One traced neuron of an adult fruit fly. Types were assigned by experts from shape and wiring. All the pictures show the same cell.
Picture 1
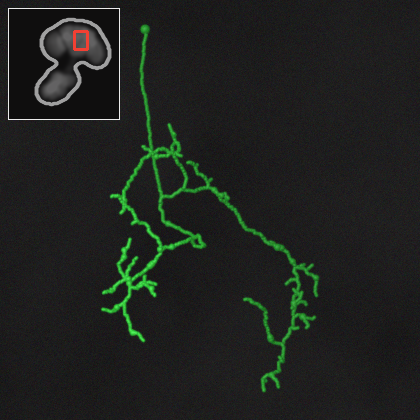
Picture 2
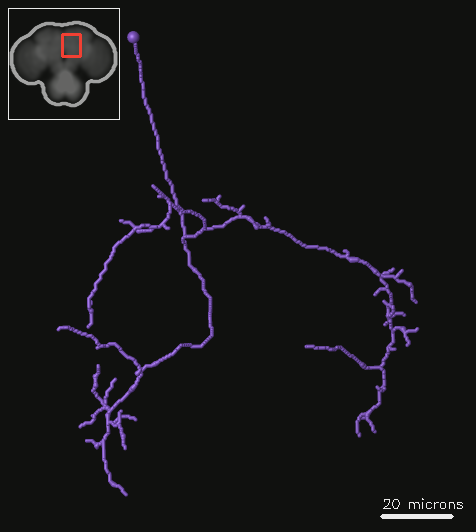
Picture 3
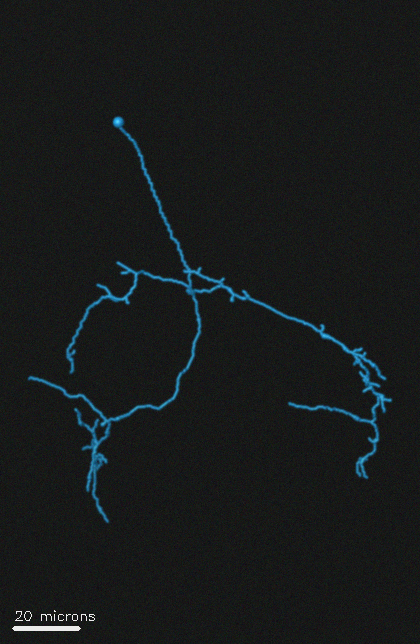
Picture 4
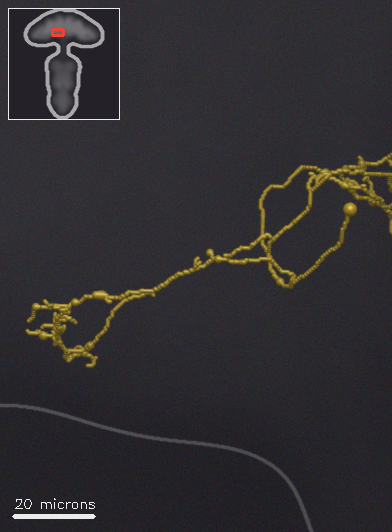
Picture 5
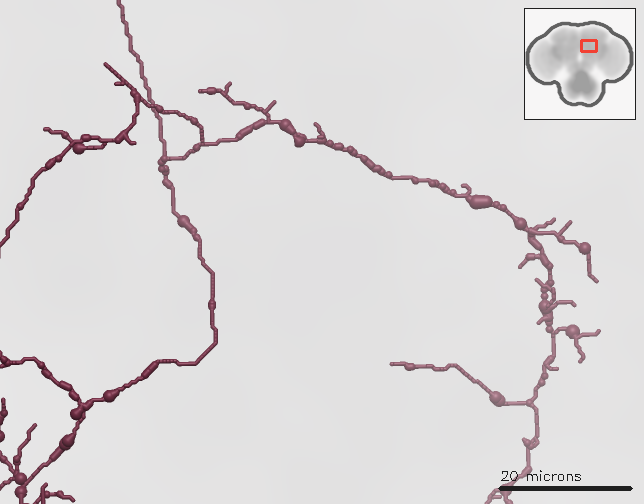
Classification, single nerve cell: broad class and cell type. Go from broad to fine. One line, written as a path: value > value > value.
central-brain intrinsic neuron > CB2152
